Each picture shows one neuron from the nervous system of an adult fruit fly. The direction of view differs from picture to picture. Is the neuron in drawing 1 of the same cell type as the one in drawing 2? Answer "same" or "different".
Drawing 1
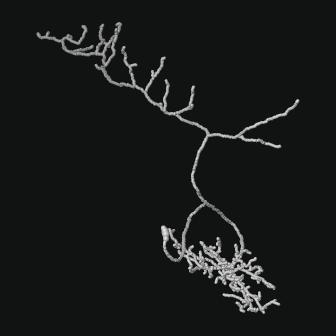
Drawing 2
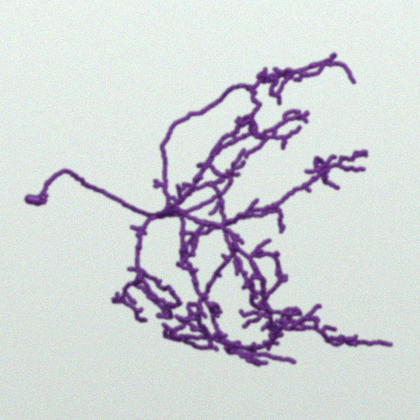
different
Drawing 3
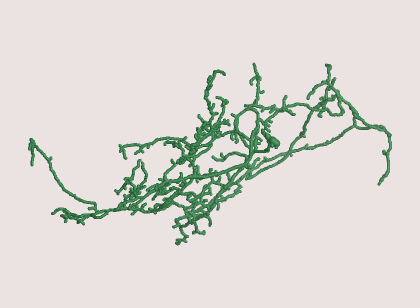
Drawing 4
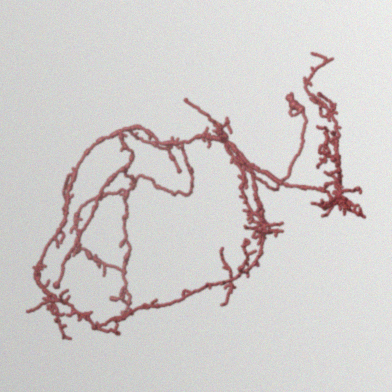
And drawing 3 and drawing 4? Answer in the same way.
same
